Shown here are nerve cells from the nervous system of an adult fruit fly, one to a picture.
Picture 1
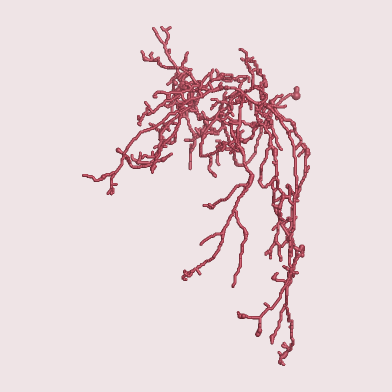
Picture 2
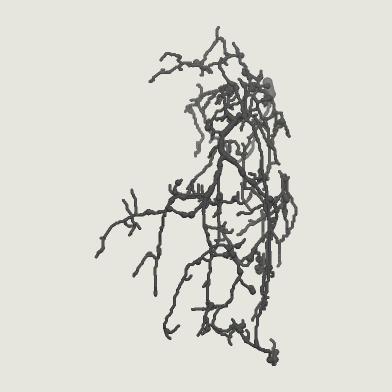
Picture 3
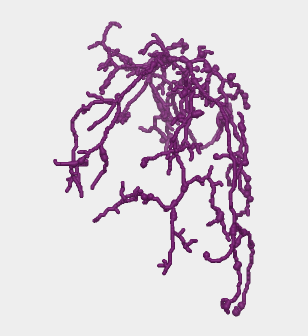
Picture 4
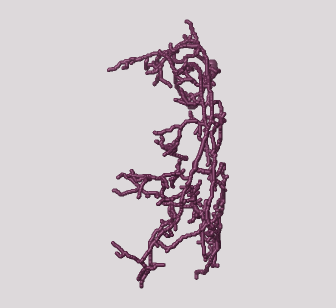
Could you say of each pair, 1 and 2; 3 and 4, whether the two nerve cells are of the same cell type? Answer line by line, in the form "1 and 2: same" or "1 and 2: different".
1 and 2: different
3 and 4: different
